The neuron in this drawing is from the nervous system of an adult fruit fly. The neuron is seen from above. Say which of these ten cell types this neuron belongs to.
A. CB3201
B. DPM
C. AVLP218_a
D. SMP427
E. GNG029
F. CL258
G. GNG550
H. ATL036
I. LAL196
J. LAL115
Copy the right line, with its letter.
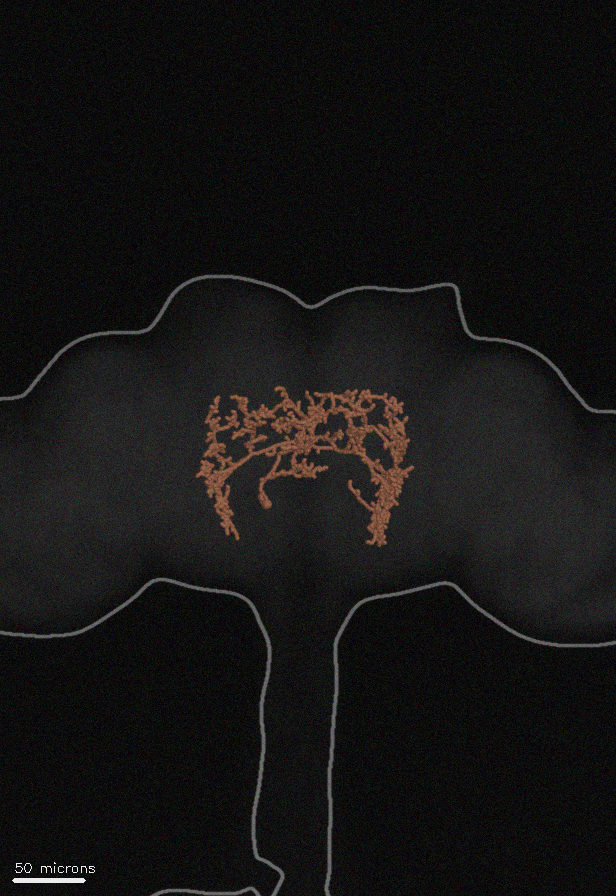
E. GNG029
